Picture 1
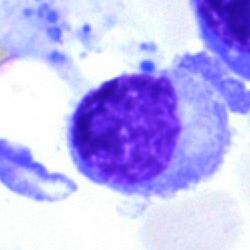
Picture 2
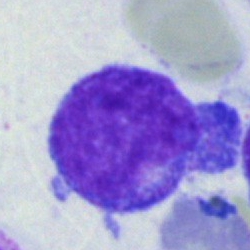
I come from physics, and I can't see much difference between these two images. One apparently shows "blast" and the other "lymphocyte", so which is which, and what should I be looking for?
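Of the two, picture 1 shows the lymphocyte and picture 2 the blast. The lymphocyte's outline is slightly ruffled rather than smooth, and its nucleus sits off-centre toward the left. No distinct nucleoli are visible in that nucleus.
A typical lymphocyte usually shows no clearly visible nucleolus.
At the top right corner of picture 1, part of another darkly stained nucleated cell appears. The blast has a round outline, and its nucleus fills almost the whole cell, leaving at most a very thin rim of cytoplasm. Its chromatin is deep purple and finely textured, without heavy dark clumps.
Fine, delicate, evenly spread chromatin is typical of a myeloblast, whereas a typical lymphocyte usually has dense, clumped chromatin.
A paler patch lies in the lower right part of the blast, no distinct granules can be seen, and small pale blue projections stick out from its lower left and bottom edge.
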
